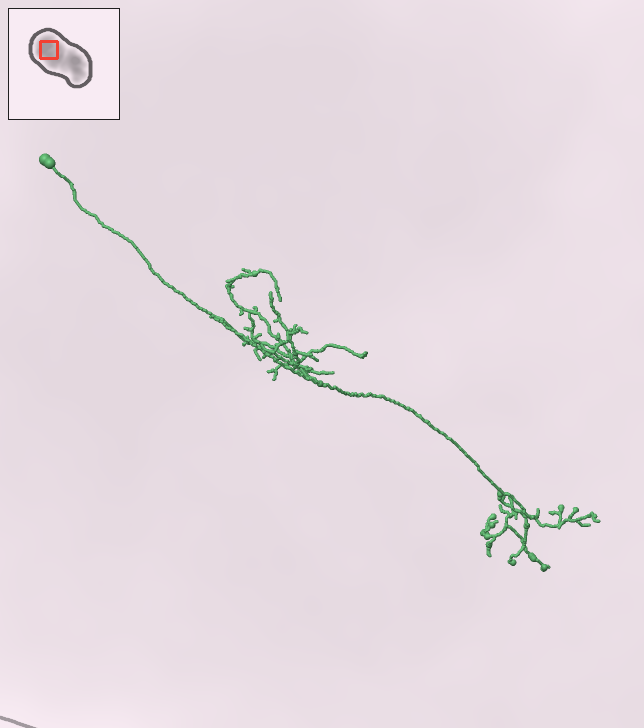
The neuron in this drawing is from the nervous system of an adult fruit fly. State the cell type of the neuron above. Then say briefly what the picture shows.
The cell type is LAL094. It is a central-brain intrinsic neuron. Its cell body lies at the upper left of the picture. Dozens of branch ends can be seen.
